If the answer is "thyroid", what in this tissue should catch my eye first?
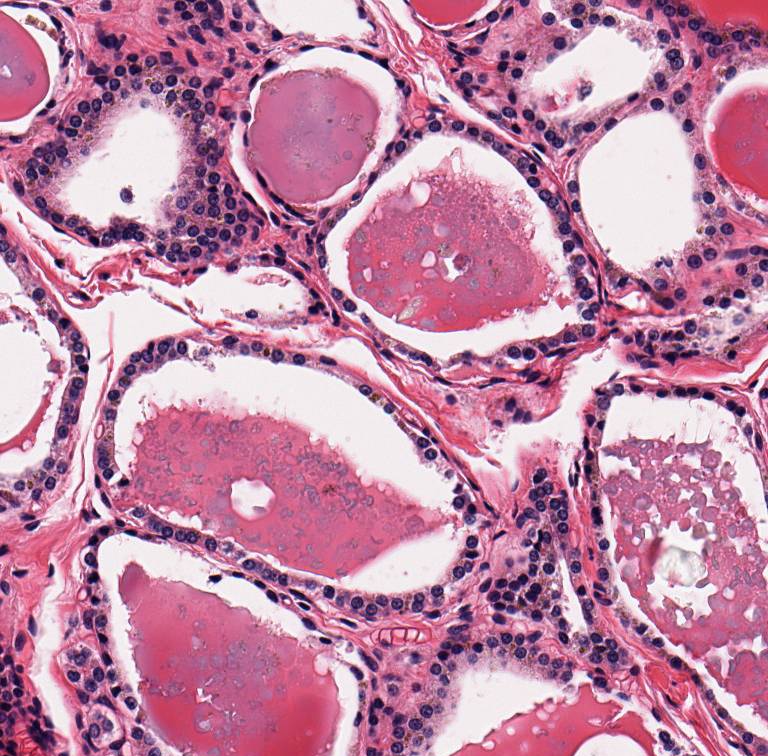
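This is thyroid.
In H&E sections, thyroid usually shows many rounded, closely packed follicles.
That fits this field, which is filled with closely packed rounded follicles of varying size.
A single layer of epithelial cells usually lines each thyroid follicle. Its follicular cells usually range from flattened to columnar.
Here each follicle has a single layer of cuboidal lining cells, within that range. Their nuclei are small, round and dark, without clearing or overlapping. Thin strands of pink fibrous stroma separate the follicles. Nothing seen goes against thyroid.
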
